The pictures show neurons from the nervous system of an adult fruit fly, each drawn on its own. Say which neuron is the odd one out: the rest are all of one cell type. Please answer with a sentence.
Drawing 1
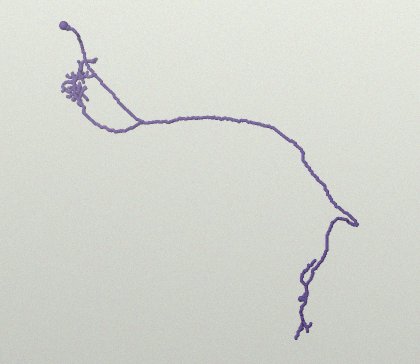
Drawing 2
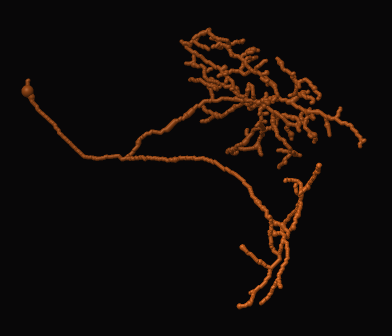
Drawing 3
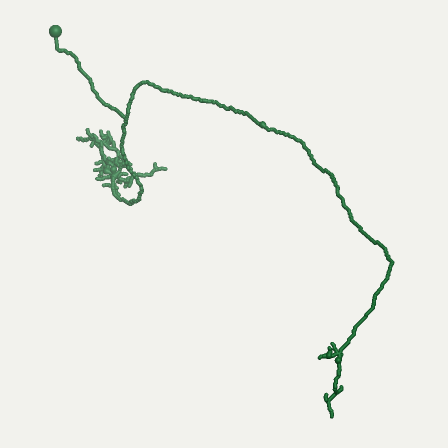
The neuron in drawing 2 is of another cell type than the rest.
